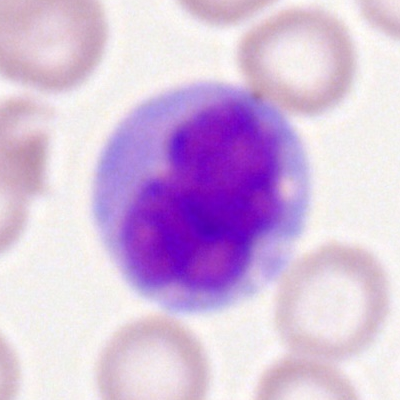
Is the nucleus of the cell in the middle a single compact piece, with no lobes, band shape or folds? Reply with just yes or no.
No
